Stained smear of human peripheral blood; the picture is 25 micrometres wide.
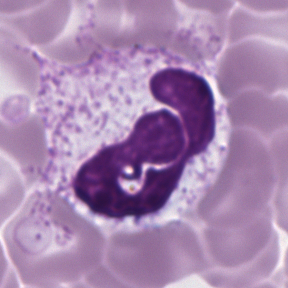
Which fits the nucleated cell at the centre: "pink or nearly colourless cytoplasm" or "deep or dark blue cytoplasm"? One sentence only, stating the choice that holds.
Free of blue and grey, the cytoplasm of this cell is pink, salmon or nearly clear.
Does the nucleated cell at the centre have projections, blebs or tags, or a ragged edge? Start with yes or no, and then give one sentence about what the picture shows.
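Yes. Fine granular projections extend from the cell edge toward the upper left.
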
